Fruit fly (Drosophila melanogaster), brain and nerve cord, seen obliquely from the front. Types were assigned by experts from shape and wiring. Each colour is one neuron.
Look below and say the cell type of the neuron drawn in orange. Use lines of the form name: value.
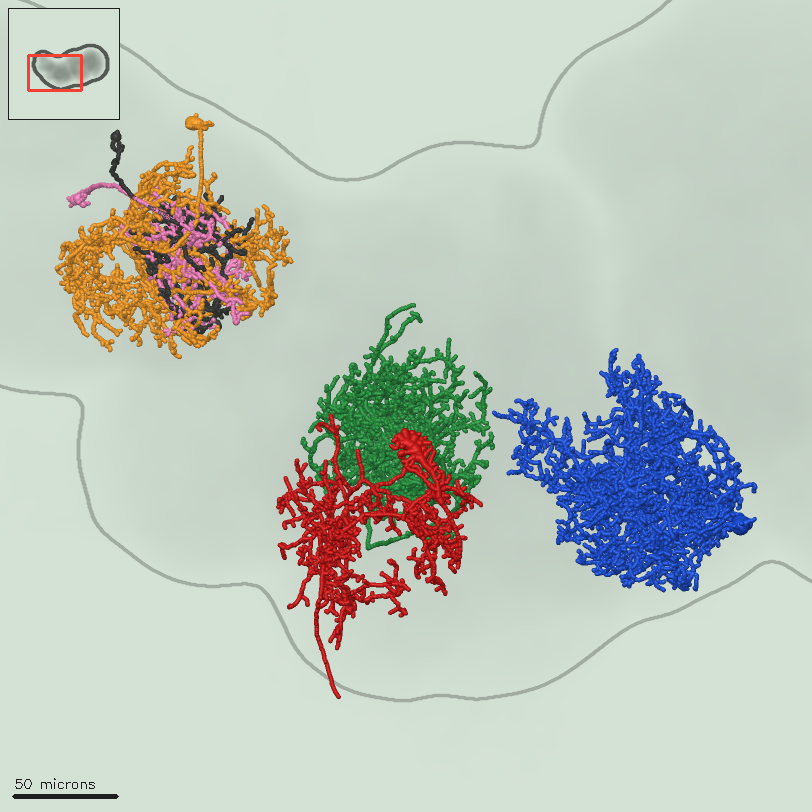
cell type: IN19A030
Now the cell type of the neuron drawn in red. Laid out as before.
cell type: Tergotr. MN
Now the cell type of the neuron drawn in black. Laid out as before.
cell type: IN21A038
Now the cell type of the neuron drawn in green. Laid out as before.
cell type: IN13A009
